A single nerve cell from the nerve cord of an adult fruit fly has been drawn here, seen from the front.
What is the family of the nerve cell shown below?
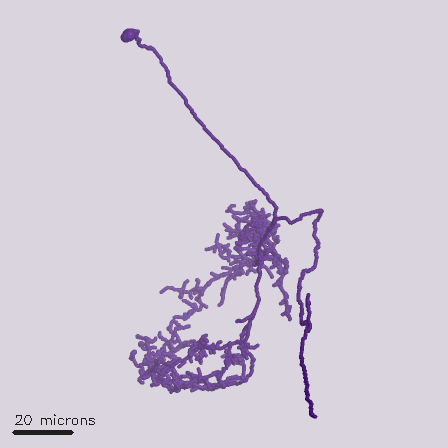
hemilineage 23B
